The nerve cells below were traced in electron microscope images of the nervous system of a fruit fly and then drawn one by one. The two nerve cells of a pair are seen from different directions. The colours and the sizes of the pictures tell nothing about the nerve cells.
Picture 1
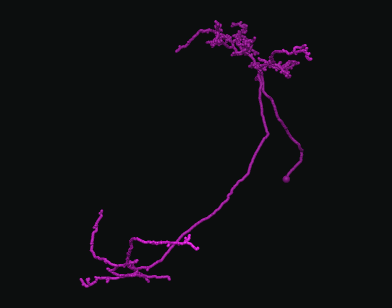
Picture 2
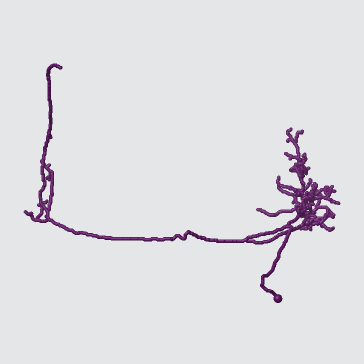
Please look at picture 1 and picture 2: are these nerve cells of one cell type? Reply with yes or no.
no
